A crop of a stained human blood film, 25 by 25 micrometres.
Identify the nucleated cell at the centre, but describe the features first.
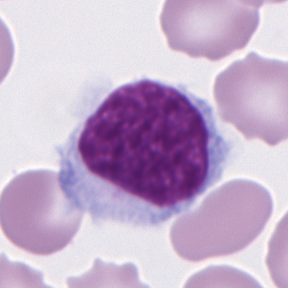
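First, the edge is ragged and set with fine hair-like cytoplasmic projections. Second, the cytoplasm is pale greyish-blue. Third, no granules can be made out in it, and fourth, it holds no vacuoles. The cell is a hairy cell.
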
